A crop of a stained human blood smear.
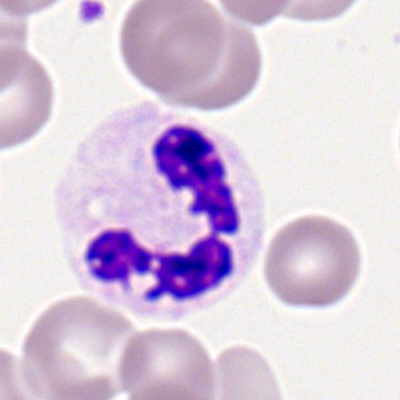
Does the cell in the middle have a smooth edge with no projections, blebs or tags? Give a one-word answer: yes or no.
Yes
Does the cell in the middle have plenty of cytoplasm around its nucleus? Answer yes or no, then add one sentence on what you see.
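Yes. The cytoplasm is plentiful and pale pinkish-lilac.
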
